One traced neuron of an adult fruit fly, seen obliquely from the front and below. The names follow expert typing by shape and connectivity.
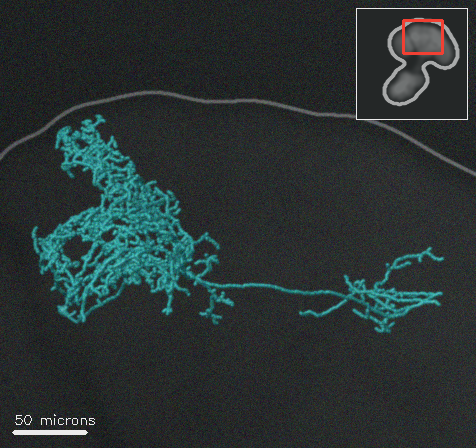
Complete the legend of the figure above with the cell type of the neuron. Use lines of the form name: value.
cell type: AVLP571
